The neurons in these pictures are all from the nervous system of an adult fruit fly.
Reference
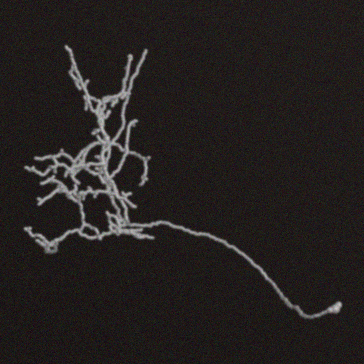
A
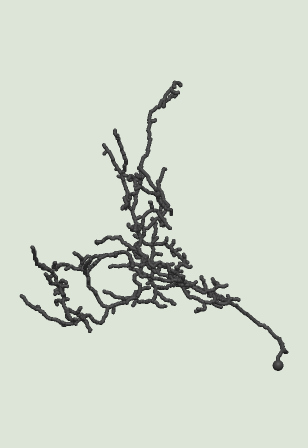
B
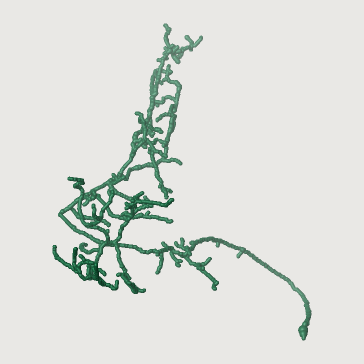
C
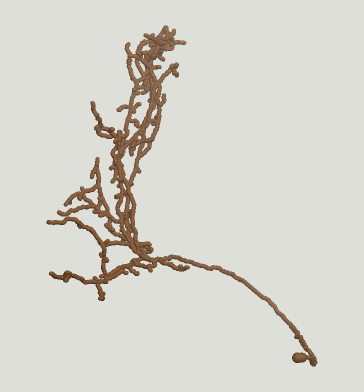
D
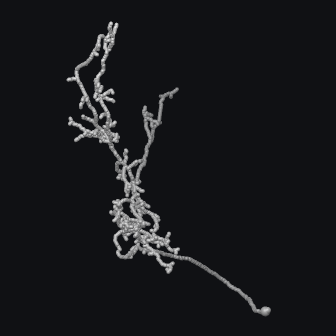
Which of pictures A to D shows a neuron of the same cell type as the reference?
Picture C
